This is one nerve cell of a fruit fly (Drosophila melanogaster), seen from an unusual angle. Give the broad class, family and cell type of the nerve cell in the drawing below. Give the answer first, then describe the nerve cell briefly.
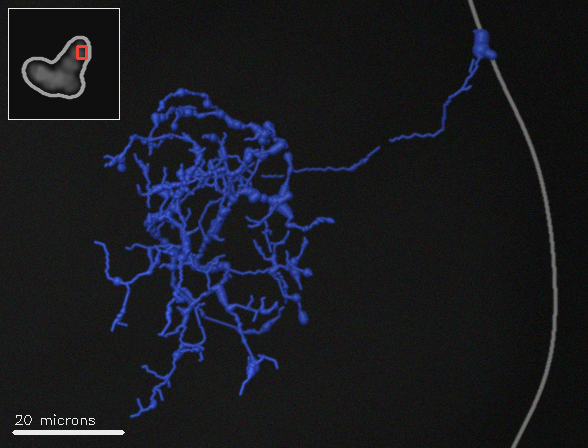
This is a nerve-cord intrinsic neuron. Its family is hemilineage 01B. It is of cell type IN01B025. Its cell body lies at the upper right of the picture. By the scale bar it is about 75 microns wide in this view. Dozens of branch ends can be seen.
